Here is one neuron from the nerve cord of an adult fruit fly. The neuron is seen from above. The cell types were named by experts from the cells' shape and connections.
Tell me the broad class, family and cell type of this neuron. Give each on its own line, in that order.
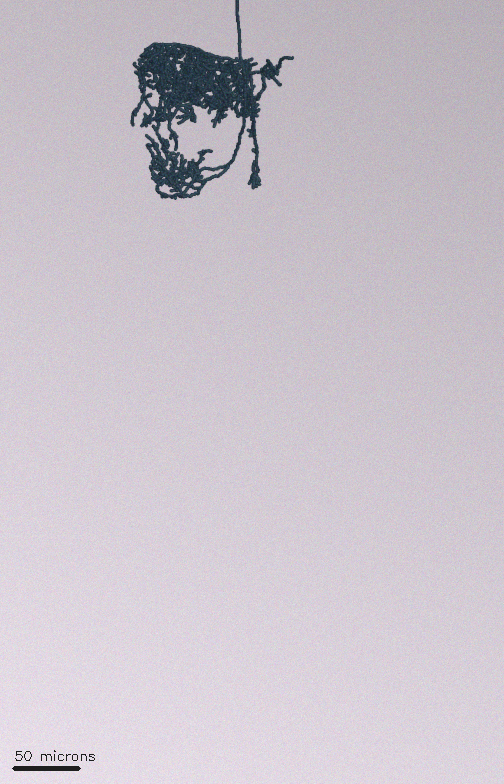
ascending neuron
hemilineage 12B
AN12B011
